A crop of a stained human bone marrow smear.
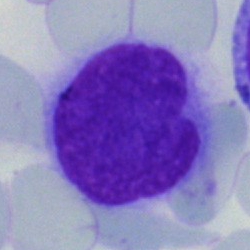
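Blast in the centre of a stained human bone marrow smear. Checked in turn: chromatin finely stippled and fairly even throughout the nucleus; no nucleolus clearly seen; cytoplasm a scant, pale greyish-blue rim, widest on the right side.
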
